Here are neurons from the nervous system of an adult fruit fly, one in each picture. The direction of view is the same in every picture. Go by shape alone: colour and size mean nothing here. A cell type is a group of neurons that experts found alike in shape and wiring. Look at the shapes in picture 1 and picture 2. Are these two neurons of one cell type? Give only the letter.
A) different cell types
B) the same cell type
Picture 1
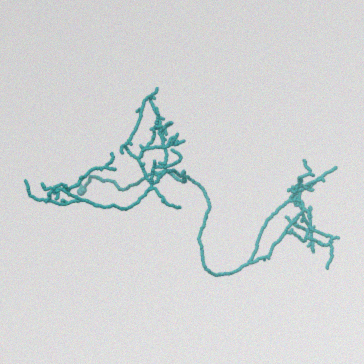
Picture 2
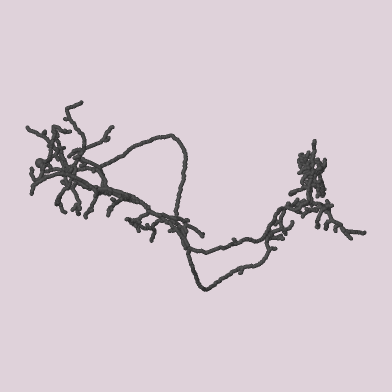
B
